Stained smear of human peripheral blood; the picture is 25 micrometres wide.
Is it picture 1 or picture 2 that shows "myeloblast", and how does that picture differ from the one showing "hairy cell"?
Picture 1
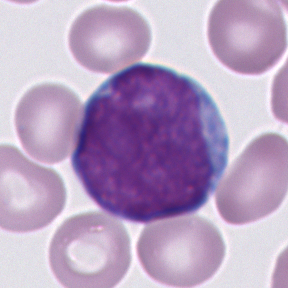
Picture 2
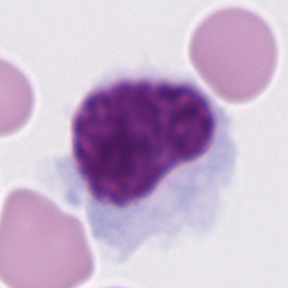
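Picture 1: myeloblast. Picture 2: hairy cell. Outline: picture 1 has no projections or blebs on its surface; picture 2 has a ragged, frayed edge.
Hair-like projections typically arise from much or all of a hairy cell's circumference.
Nucleus: in picture 1 round, without indentation or lobes, filling about 80% of a cell about 14 micrometres across; in picture 2 a single irregular rounded mass without separate lobes, about 13 by 10 micrometres. Chromatin: in picture 2 dark purple and coarsely clumped.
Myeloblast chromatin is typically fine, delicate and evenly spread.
Nucleoli: none visible in picture 2.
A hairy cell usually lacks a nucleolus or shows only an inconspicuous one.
Cytoplasm: in picture 2 pale greyish blue, lying mostly below and to the right of the nucleus; in picture 1 free of vacuoles. Granules: none seen in either, so shared rather than a difference.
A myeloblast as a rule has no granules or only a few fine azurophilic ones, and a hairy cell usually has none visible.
Surroundings: red cells lie close around picture 1 on all sides.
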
